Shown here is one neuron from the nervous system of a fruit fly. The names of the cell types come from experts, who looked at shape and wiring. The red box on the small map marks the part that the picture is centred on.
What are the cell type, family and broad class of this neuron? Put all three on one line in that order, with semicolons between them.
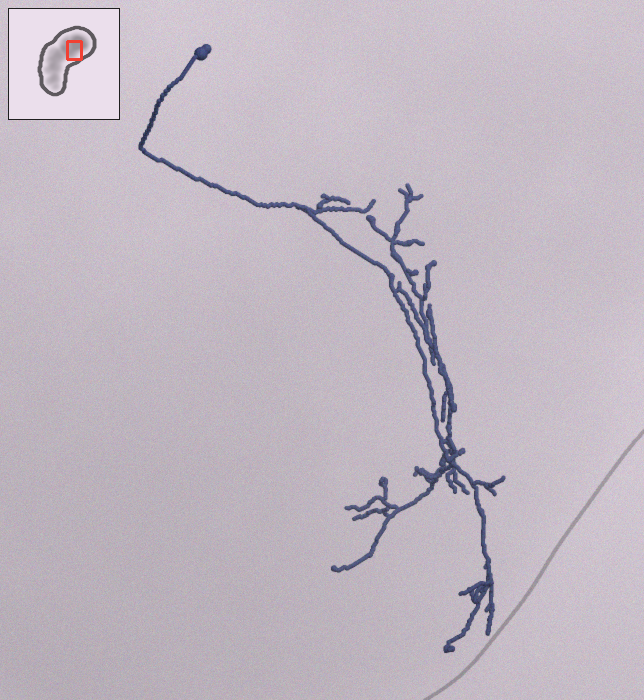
SMP166; hemilineage EBa1; central-brain intrinsic neuron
